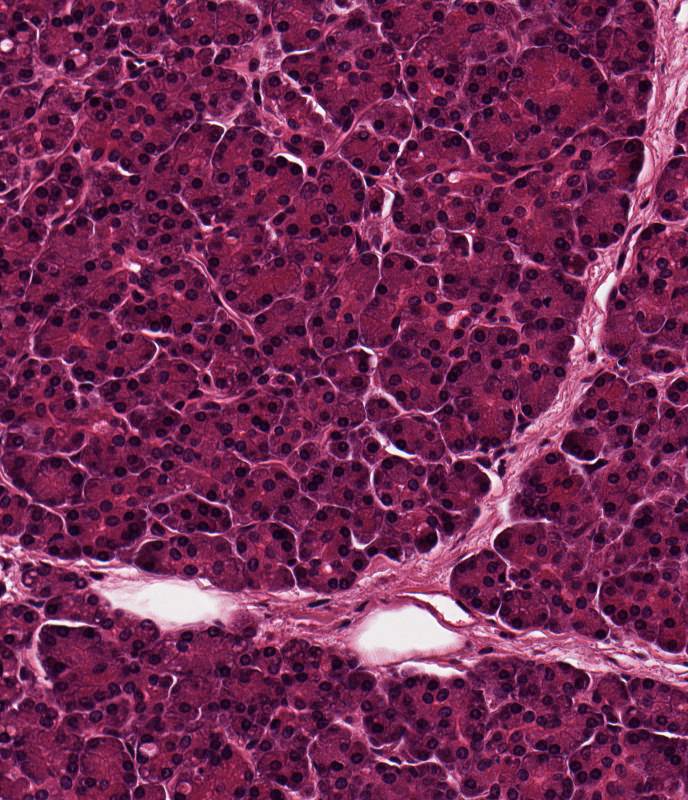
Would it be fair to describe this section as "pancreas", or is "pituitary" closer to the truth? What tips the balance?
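Pancreas, I'd say. Looking across the field, almost all of it is taken up by small rounded acini of secretory cells, packed closely together. Their nuclei are small, round and dark-staining, and the cytoplasm around them is abundant and deeply eosinophilic, a dark red-purple. One thin band of pale pink fibrous connective tissue runs from the upper right edge down towards the lower left.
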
